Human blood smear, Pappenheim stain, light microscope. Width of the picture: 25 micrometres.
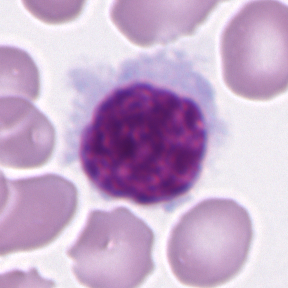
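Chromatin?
Dark purple, coarsely clumped, paler streaks between clumps.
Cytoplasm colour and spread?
Pale, faint grey-blue; widest above and left of nucleus, thin below.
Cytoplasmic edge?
Ragged, many fine hair-like projections.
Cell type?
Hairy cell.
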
